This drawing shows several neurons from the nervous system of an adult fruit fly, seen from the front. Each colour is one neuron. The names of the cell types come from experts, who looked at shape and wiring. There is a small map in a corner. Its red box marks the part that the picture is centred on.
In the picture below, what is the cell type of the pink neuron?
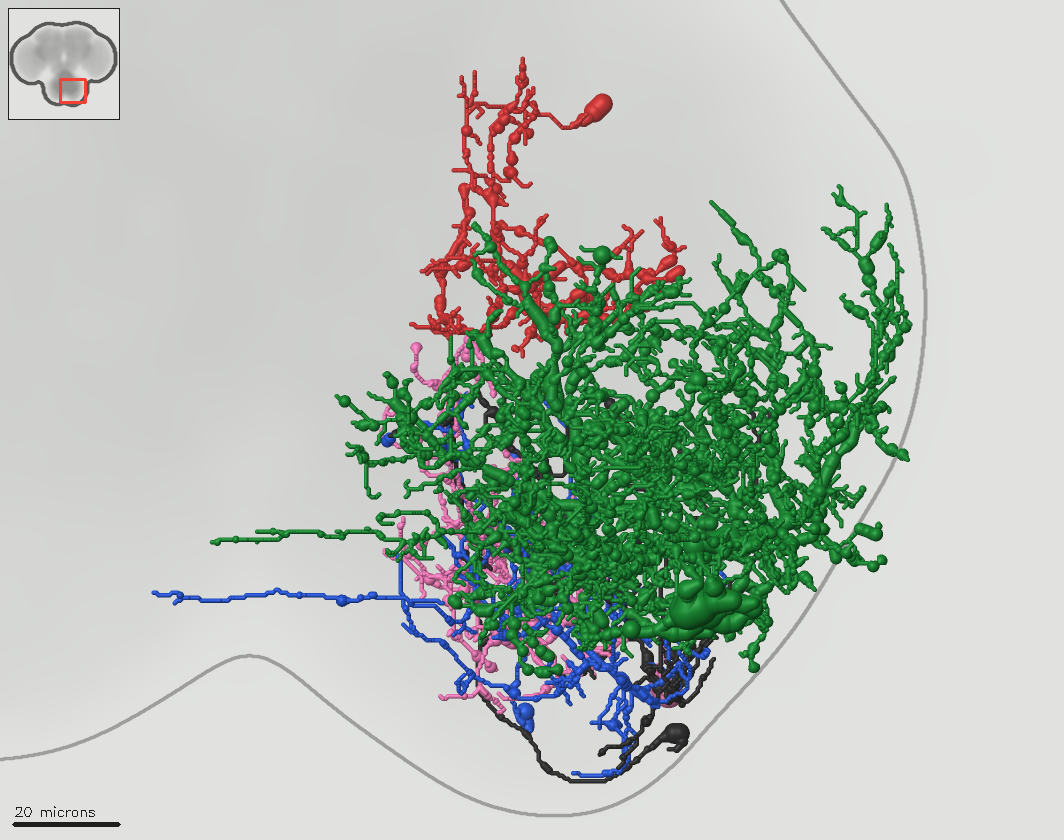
IN20A.22A059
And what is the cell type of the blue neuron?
IN20A.22A074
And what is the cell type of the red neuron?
IN20A.22A048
